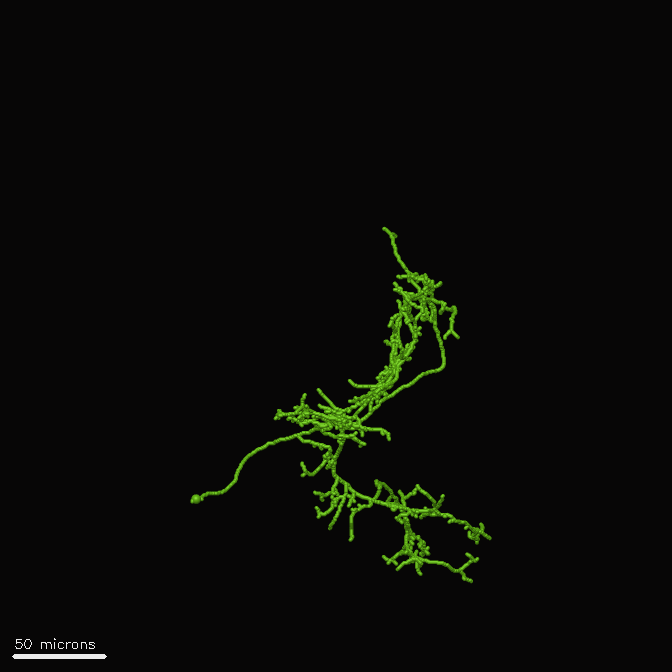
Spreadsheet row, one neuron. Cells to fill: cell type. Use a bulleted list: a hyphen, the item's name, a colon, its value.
- cell type: SAD044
